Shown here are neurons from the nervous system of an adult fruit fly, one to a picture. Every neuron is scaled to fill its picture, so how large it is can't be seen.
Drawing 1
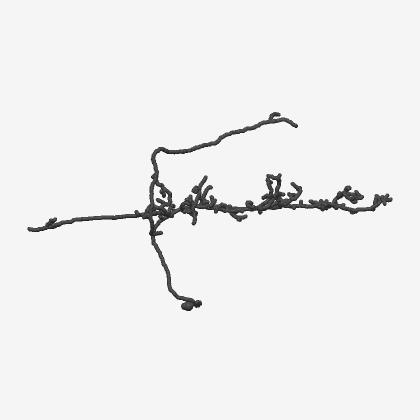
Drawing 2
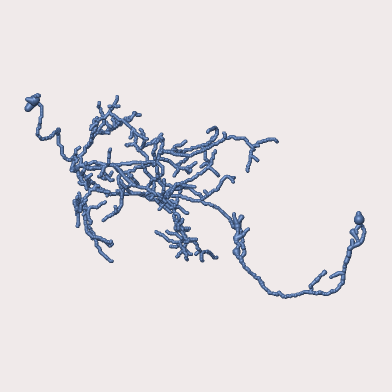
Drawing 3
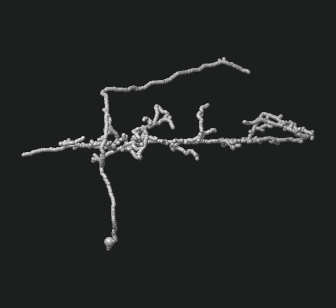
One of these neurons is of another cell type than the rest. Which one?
Drawing 2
